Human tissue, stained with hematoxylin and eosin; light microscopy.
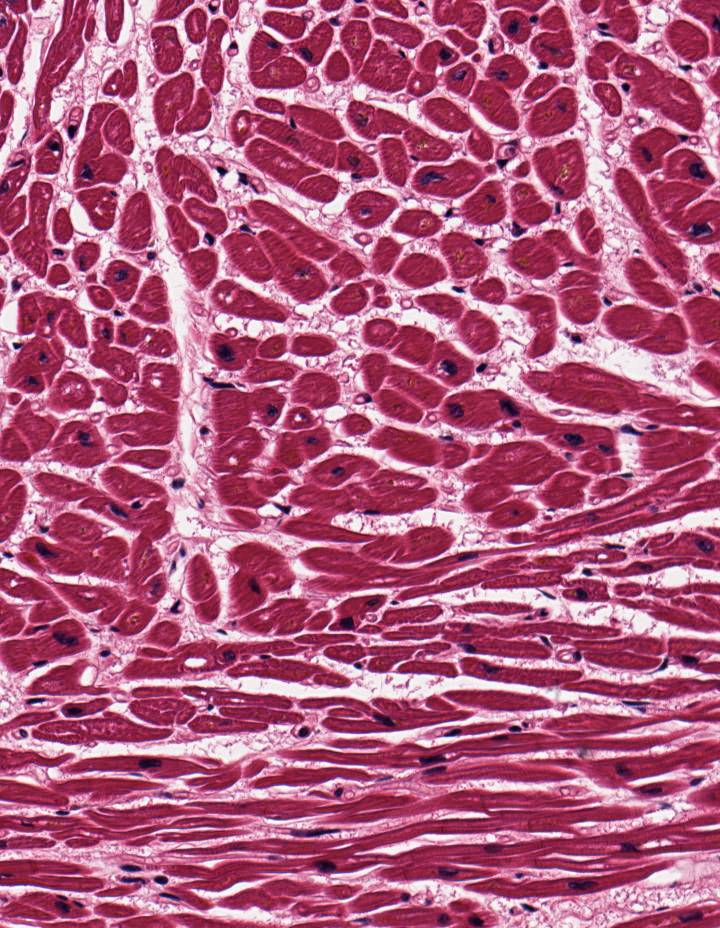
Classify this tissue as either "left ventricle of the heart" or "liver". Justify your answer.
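This is the left ventricle of the heart. What settles it, I think, is the lower third: there the fibres are cut lengthwise and show as elongated muscle fibres running roughly horizontally across the picture.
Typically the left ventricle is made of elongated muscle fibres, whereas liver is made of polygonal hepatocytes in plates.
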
